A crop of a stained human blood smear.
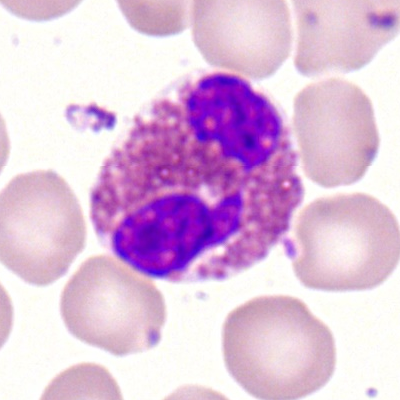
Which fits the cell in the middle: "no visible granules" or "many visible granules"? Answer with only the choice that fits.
Many visible granules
